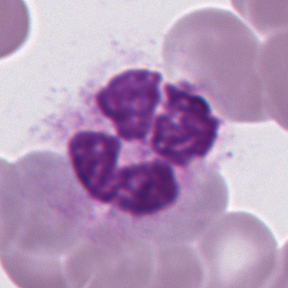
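Segmented neutrophil in a stained smear of human peripheral blood: the nucleus is divided into four separate lobes, grouped in a ring around a small pale centre. The chromatin is dark purple and coarsely clumped, and the cytoplasm holds fine, small lilac granules.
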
